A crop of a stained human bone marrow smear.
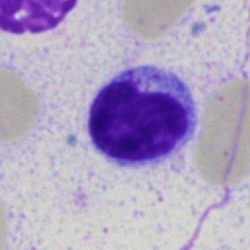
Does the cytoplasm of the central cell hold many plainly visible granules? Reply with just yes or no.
No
